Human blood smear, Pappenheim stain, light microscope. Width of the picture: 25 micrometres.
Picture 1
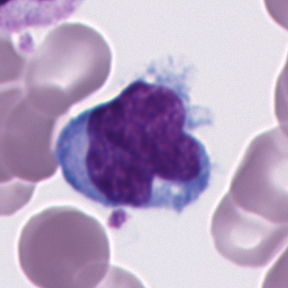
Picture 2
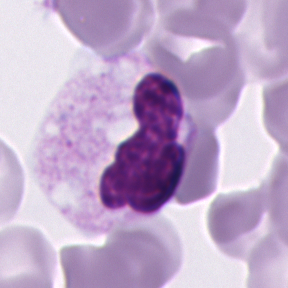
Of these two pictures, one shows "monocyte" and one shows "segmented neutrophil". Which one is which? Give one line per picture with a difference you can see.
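The cell in picture 1 is a monocyte. No distinct granules are seen in the cytoplasm.
The cell in picture 2 is a segmented neutrophil. The cytoplasm is scattered with many fine pinkish-purple granules.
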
